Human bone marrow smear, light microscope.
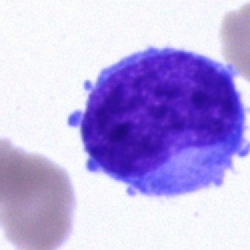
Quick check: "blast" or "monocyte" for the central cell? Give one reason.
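This is a blast. The nucleus fills most of the cell.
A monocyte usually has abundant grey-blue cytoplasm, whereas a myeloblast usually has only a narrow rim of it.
With little room left around the nucleus, this cell goes with blast. Small rounded blebs stick out from its roughly round edge, most clearly on the left.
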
